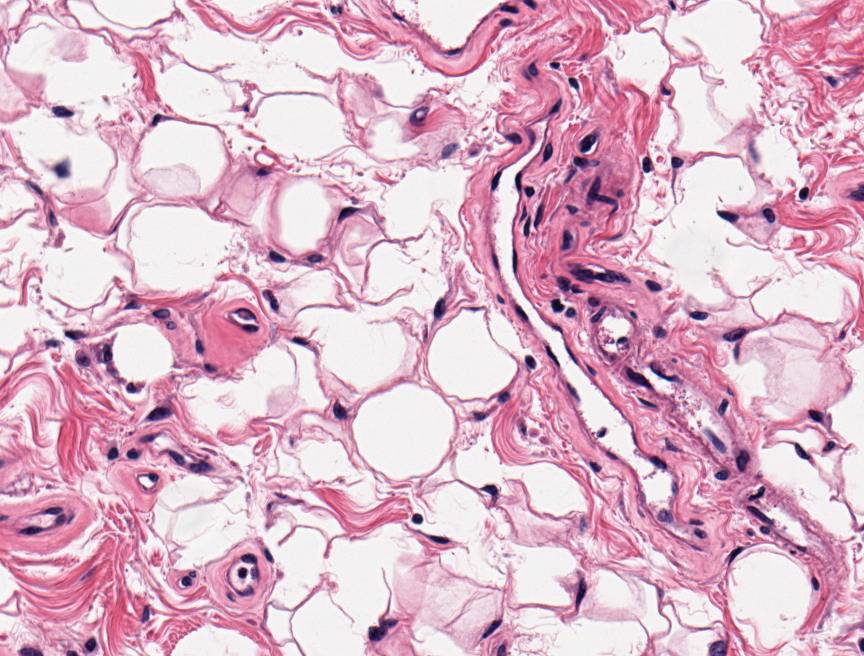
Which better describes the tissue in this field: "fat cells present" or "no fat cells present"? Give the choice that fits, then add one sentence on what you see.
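Fat cells present. Most of the field is taken up by adipocytes separated by thin strands and wavy bundles of pink collagen.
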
